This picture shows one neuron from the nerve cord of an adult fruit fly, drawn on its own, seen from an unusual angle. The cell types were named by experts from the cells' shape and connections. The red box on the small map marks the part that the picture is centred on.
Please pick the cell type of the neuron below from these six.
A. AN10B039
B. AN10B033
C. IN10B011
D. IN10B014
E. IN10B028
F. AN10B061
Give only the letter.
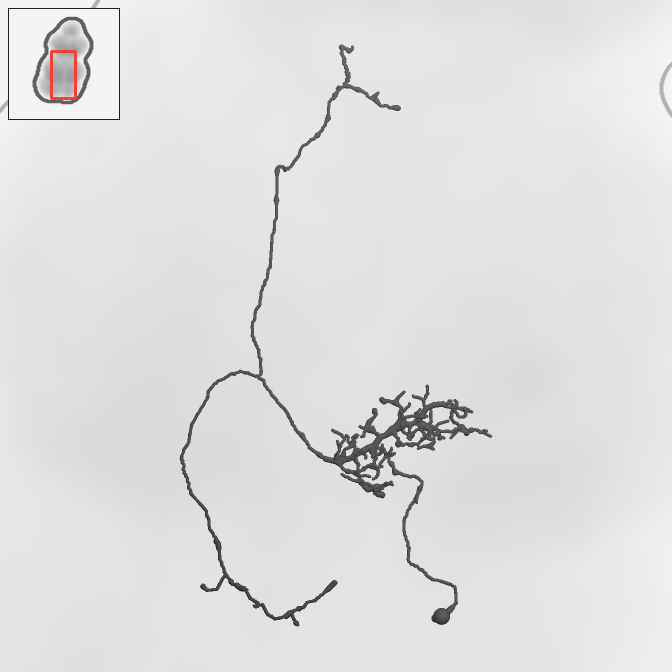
E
